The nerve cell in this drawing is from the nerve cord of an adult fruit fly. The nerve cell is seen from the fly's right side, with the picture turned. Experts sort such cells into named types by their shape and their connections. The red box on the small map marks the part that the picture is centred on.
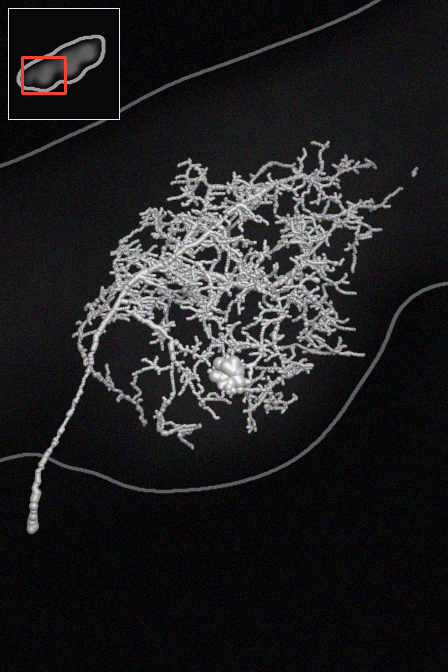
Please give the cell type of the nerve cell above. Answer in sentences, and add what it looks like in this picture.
Its cell type is Pleural remotor/abductor MN. This is a motor neuron of the nerve cord. The picture shows more than a hundred branch ends. As drawn here it is about as wide as it is tall.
